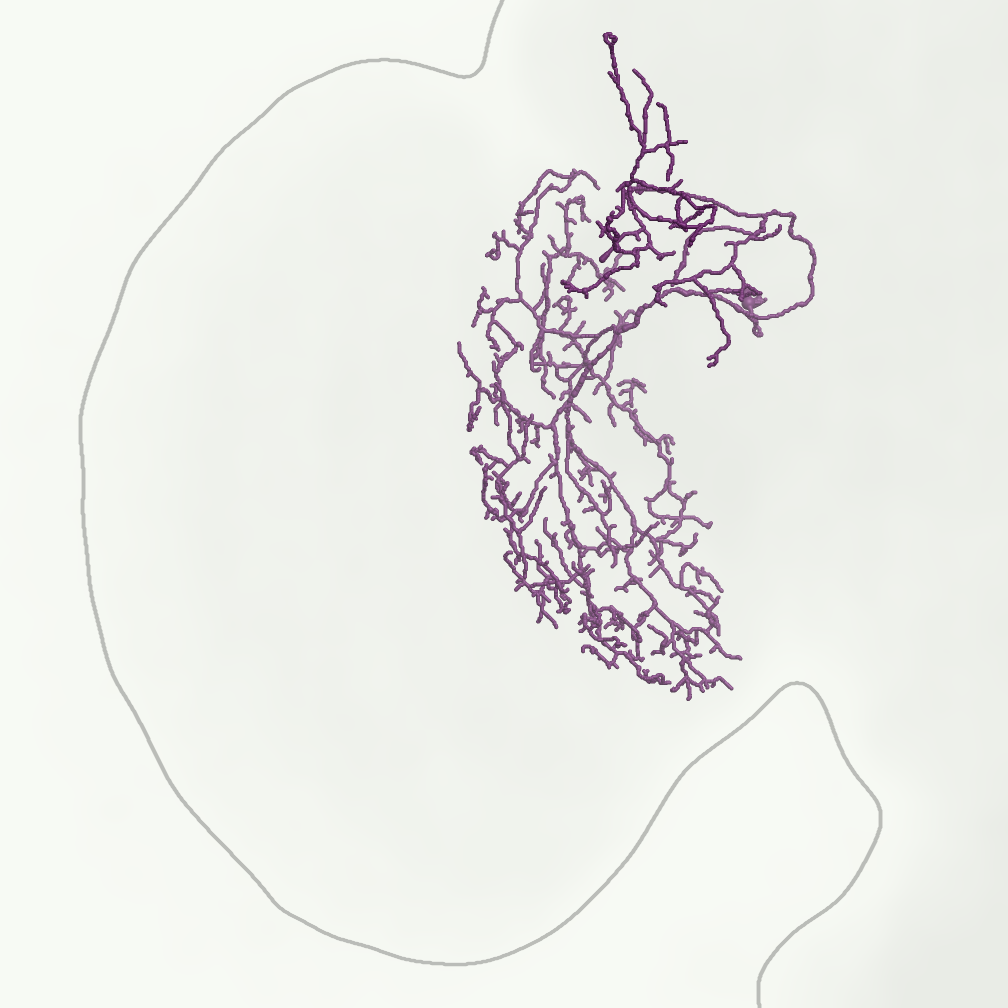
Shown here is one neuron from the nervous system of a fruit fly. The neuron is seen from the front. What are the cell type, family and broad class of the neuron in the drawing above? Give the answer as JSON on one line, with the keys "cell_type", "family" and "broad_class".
{"cell_type": "LT74", "family": "hemilineage VPNp&v1_ventral", "broad_class": "visual projection neuron"}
